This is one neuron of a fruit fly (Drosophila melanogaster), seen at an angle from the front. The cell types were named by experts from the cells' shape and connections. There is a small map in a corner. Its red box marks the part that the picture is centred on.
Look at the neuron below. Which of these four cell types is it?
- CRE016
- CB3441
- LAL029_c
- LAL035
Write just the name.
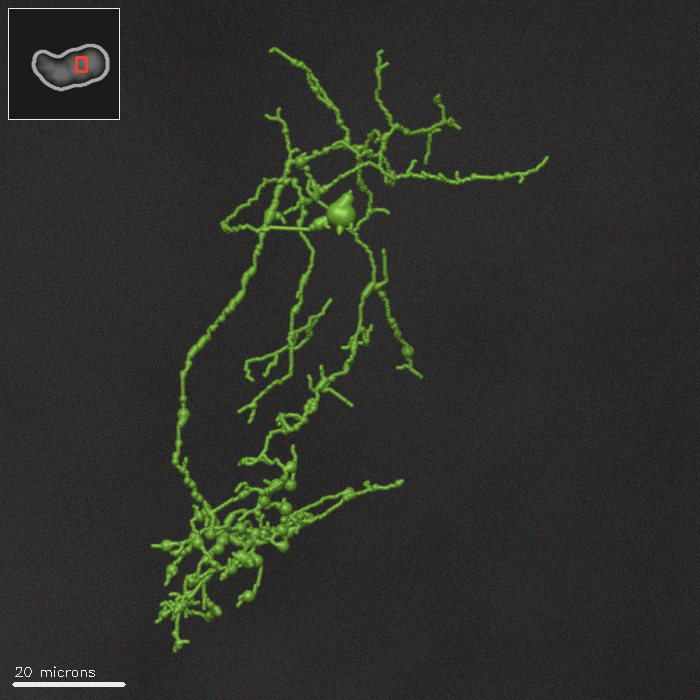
LAL035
